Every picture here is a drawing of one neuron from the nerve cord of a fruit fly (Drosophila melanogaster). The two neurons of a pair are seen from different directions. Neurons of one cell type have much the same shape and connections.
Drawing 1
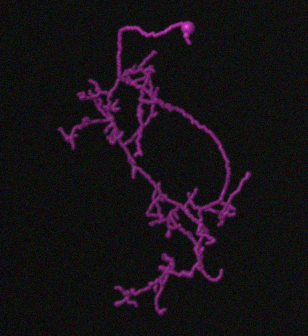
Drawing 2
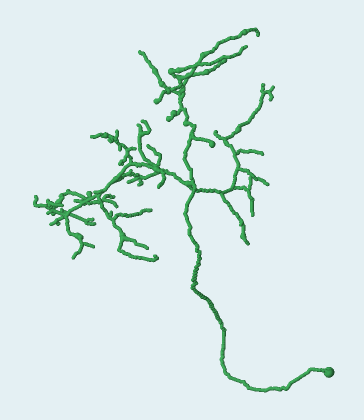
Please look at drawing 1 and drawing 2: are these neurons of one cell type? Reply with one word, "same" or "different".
same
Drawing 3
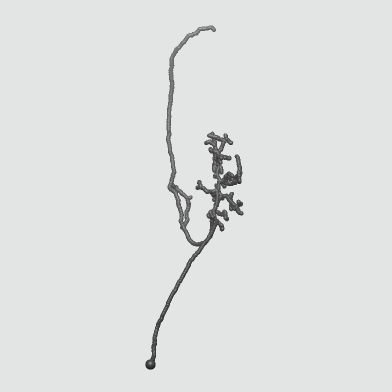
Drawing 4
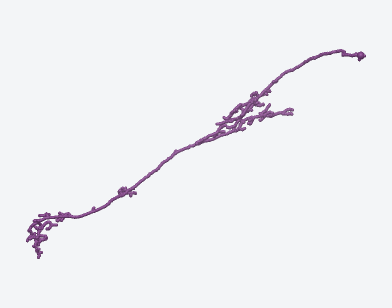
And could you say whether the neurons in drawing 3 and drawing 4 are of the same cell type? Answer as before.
different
